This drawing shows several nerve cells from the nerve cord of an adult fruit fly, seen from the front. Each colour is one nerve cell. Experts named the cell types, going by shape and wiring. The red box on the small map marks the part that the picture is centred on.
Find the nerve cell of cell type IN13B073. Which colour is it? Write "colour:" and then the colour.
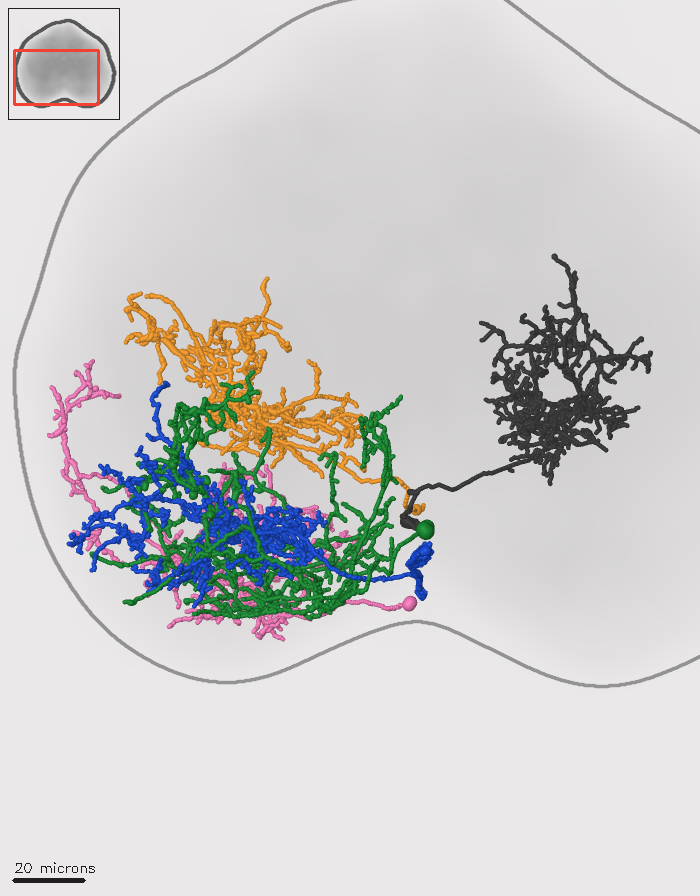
colour: pink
